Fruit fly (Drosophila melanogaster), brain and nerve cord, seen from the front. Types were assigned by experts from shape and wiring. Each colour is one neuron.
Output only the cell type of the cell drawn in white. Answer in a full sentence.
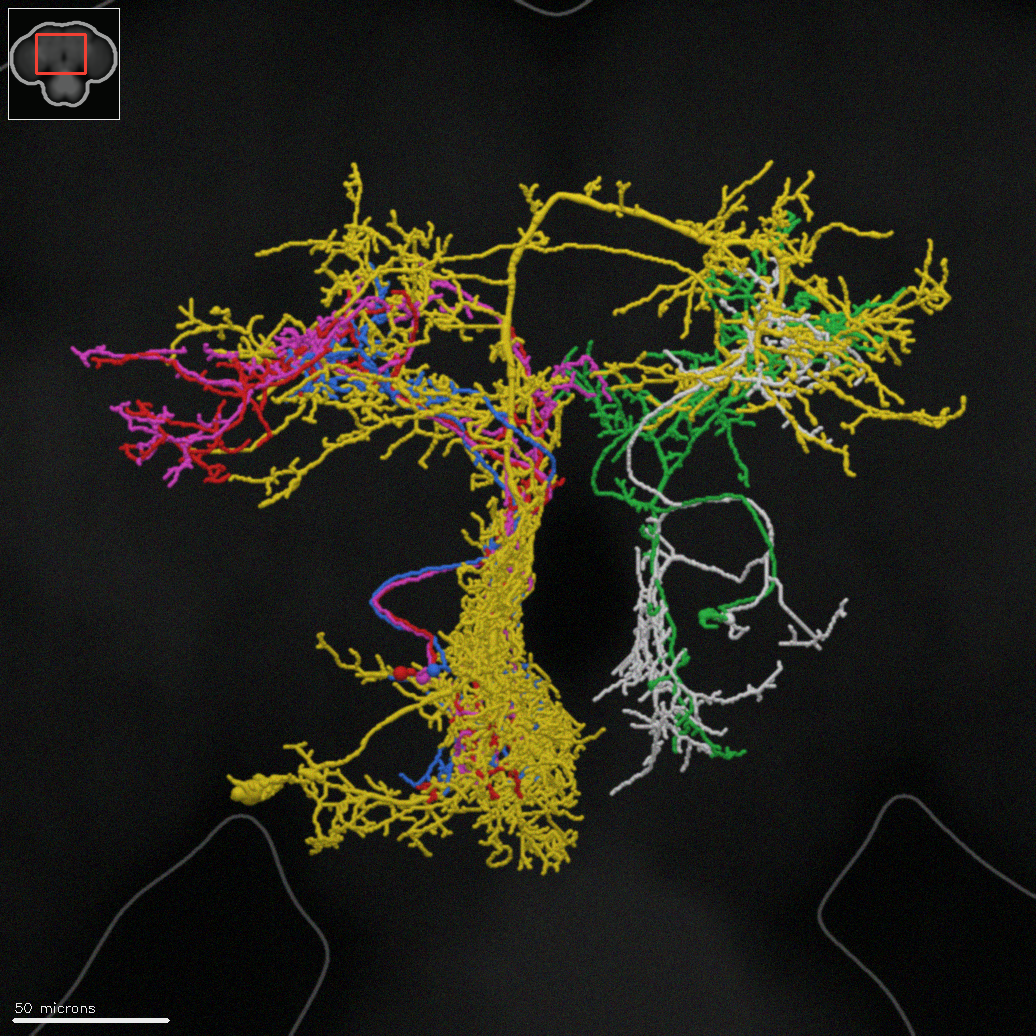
The cell type is CL12X.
